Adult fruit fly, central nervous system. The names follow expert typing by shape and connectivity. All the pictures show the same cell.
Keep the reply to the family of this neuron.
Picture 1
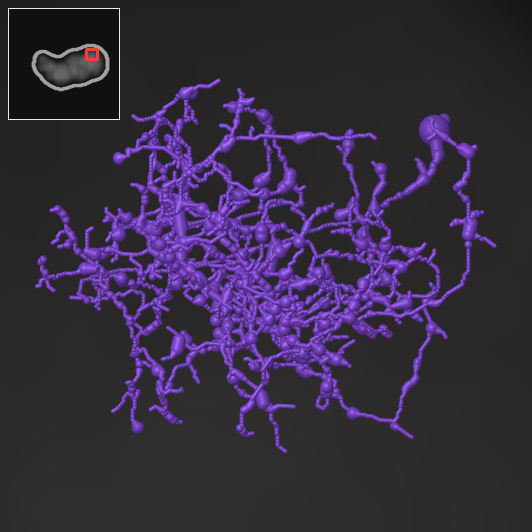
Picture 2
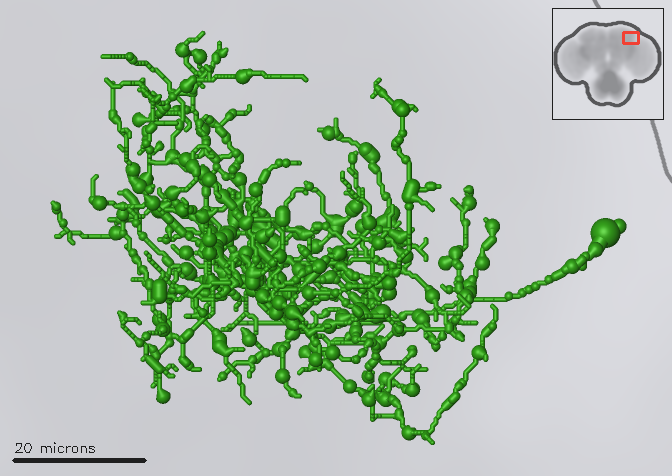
hemilineage LHp1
